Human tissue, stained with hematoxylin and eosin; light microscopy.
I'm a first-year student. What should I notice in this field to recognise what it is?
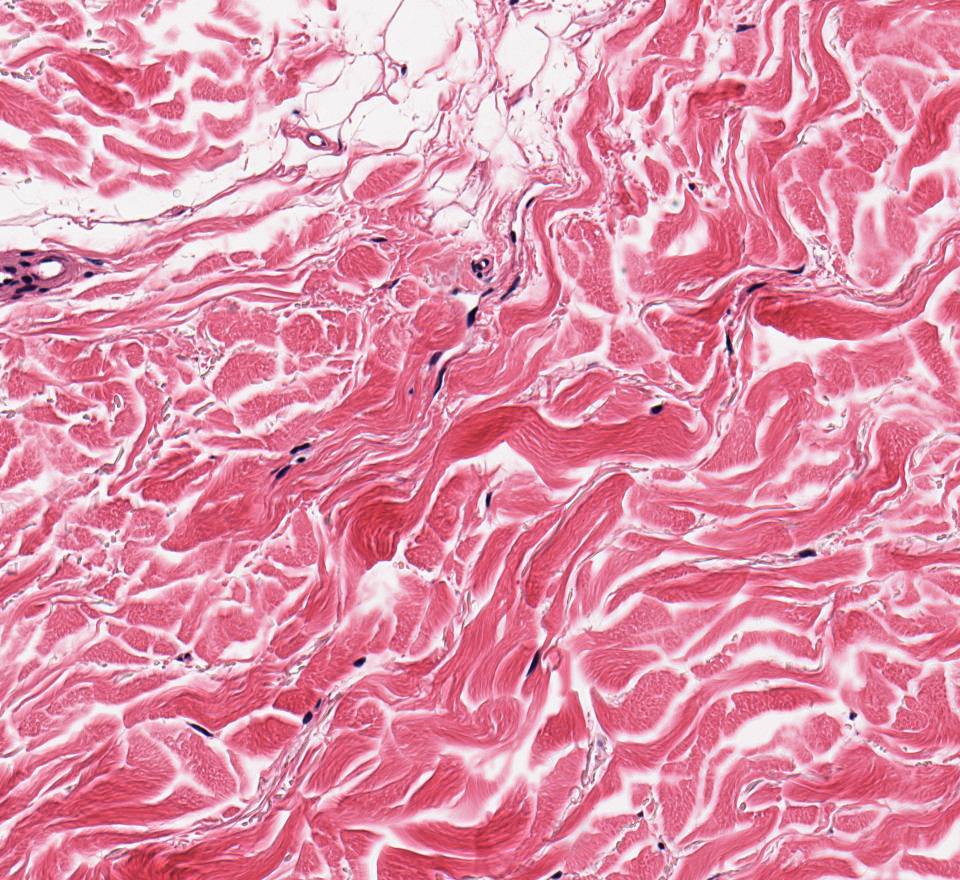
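I make this dermis. The collagen bundles stain strongly pink-red with eosin, and many of them run a wavy course. Between them I find only sparse nuclei, small, dark and mostly spindle-shaped.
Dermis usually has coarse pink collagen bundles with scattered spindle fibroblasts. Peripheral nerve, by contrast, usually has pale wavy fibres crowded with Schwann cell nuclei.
Nowhere is there epithelium.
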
